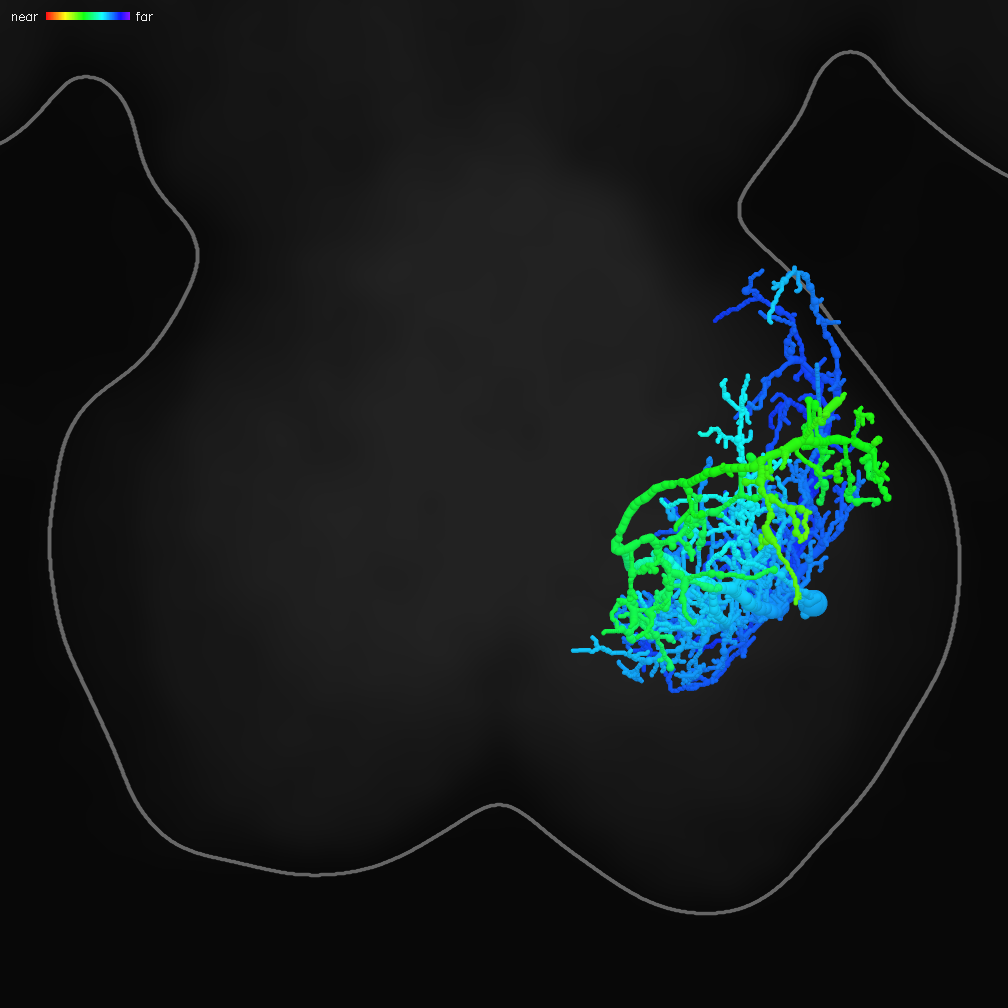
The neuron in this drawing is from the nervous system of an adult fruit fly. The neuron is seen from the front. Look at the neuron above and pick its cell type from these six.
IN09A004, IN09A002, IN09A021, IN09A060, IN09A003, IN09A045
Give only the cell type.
IN09A004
